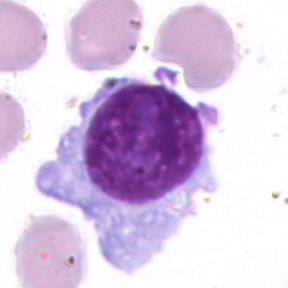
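Plasma cell. The first thing I notice is the nucleus, lying off-centre toward the upper right of the cell, its chromatin staining dark purple across the whole of it. Then the cytoplasm: pale greyish blue, and widest below and to the left of the nucleus.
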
